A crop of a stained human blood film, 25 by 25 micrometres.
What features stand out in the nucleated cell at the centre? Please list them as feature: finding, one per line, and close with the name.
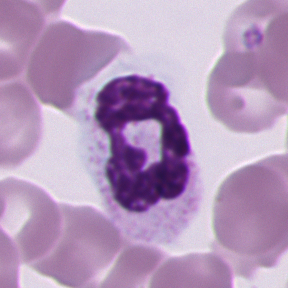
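Nucleus: closed ring around a pale central hole
Ring: lumpy, several bulging segments
Cytoplasm: pale pinkish-lilac
Outline: oval, longer top to bottom than side to side
Name: segmented neutrophil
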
